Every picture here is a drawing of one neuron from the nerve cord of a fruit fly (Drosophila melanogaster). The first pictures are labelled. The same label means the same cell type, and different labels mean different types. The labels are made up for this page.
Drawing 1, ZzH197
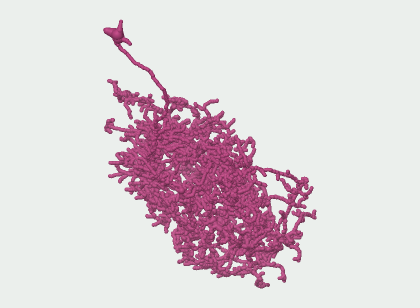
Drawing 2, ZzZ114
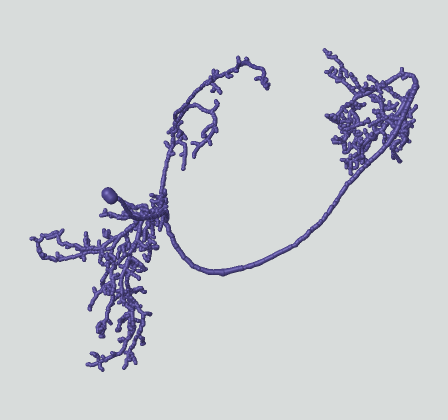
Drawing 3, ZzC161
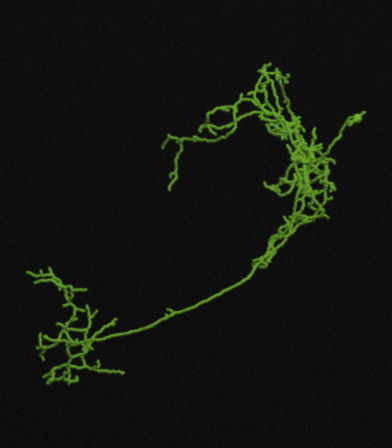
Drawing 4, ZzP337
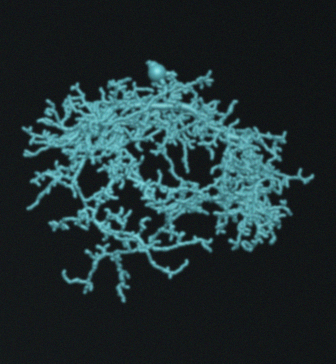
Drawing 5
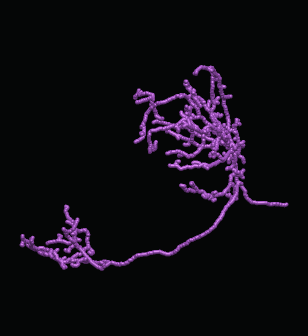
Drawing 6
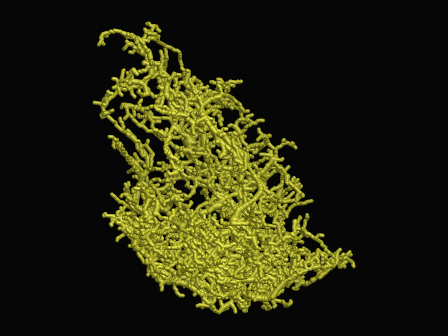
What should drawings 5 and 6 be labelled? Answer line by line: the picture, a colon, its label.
5: ZzC161
6: ZzH197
